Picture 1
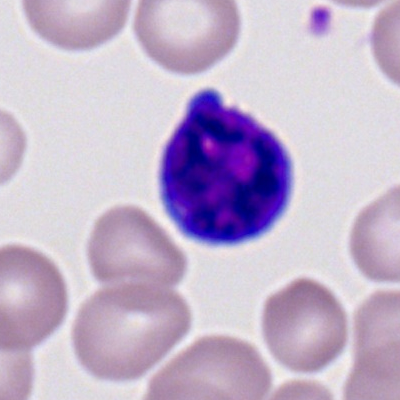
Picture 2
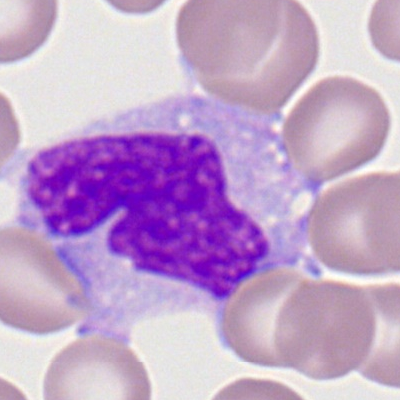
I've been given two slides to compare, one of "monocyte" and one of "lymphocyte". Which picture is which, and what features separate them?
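The lymphocyte is in picture 1 and the monocyte in picture 2. The lymphocyte has a roughly round outline, whereas the outline of the monocyte is irregular rather than round. A small rounded knob projects from the upper left edge of the lymphocyte. The nucleus of the monocyte is irregular and folded, with a deep notch cutting into its lower edge, and its dark purple chromatin is mottled with many small paler spots.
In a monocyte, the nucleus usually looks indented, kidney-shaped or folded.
The cytoplasm of the monocyte is a pale greyish blue-lilac and carries only fine, faint granules, with no coarse ones. The lymphocyte lies free and touches none of the surrounding red cells, while red cells press against the right side of the monocyte and its upper left edge borders empty background.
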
